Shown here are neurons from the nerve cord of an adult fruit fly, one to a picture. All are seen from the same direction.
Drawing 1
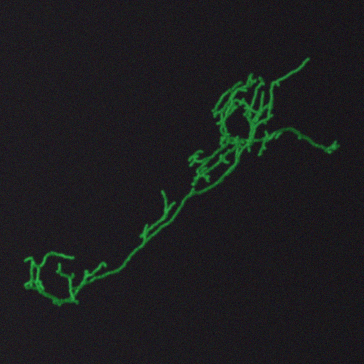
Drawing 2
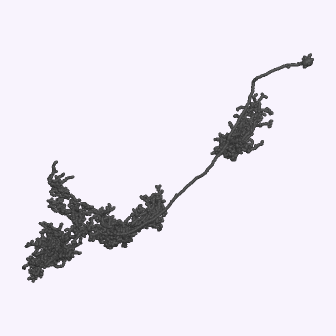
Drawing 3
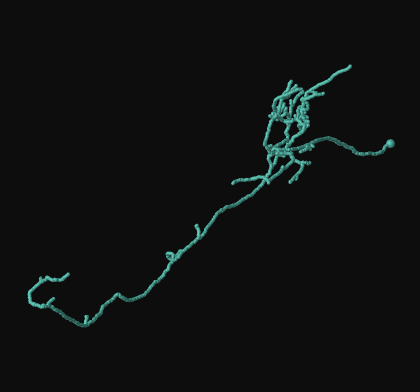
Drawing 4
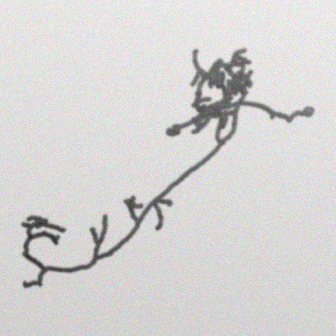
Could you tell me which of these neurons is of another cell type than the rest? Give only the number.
2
